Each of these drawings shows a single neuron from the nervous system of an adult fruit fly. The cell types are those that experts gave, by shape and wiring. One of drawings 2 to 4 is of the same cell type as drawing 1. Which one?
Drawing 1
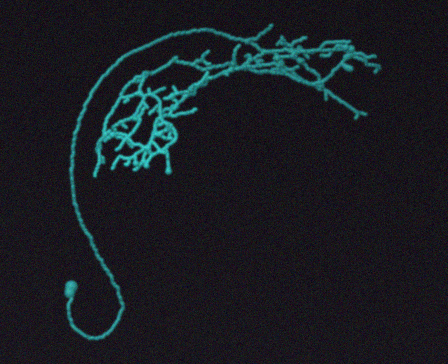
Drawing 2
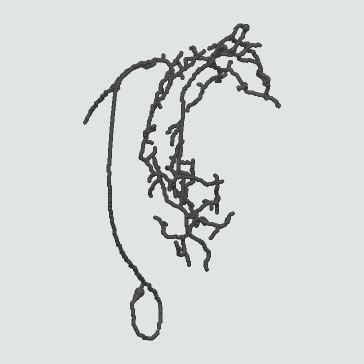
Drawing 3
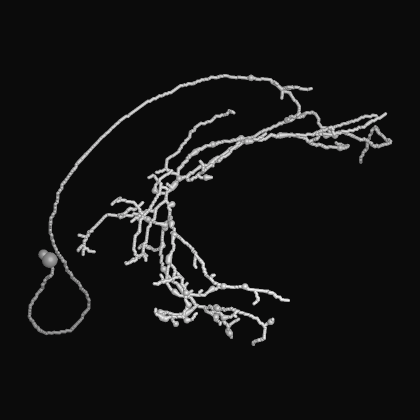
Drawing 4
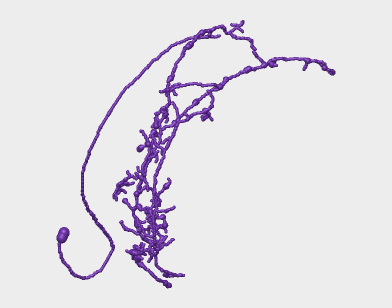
Drawing 2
